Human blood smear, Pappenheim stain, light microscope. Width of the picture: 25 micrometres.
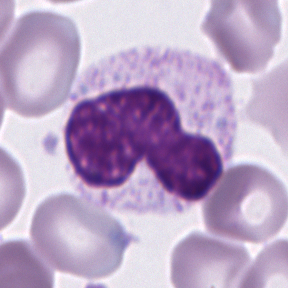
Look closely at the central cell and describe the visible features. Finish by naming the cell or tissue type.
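There's a notch on the lower side of the nucleus dividing it into two broad lobes, and the chromatin is dark purple and coarsely clumped. Most of the pale cytoplasm sits above the nucleus, and it's filled with fine pinkish-violet granules. That one's a band neutrophil.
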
